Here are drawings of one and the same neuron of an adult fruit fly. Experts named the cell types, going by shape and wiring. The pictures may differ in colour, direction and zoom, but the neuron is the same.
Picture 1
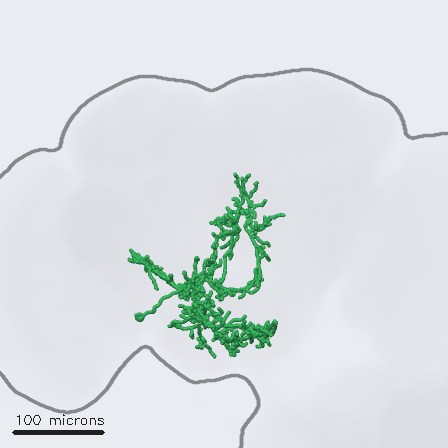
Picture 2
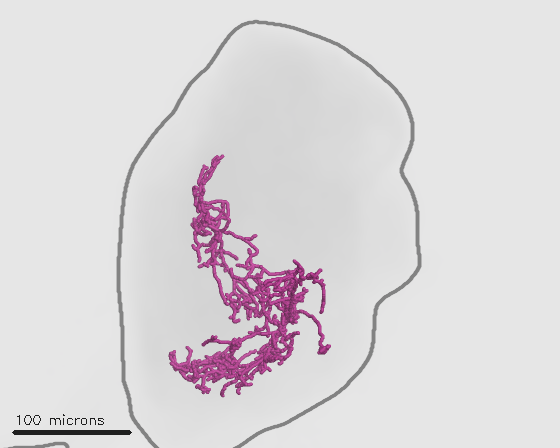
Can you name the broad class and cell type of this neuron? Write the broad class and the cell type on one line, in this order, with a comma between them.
central-brain intrinsic neuron, GNG504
